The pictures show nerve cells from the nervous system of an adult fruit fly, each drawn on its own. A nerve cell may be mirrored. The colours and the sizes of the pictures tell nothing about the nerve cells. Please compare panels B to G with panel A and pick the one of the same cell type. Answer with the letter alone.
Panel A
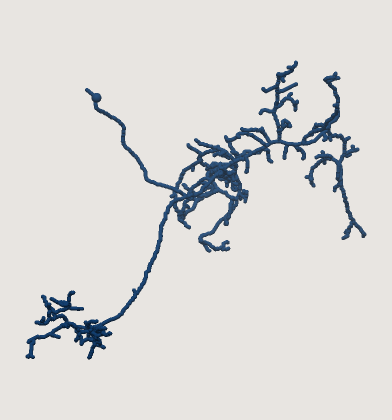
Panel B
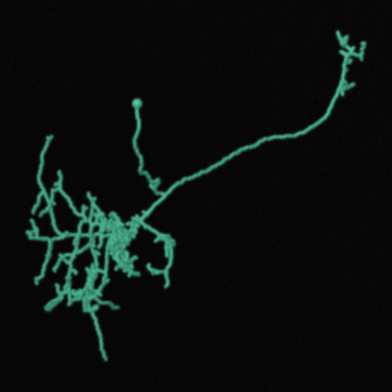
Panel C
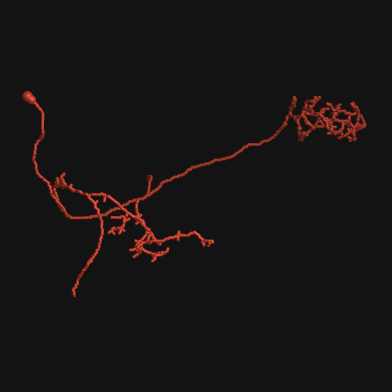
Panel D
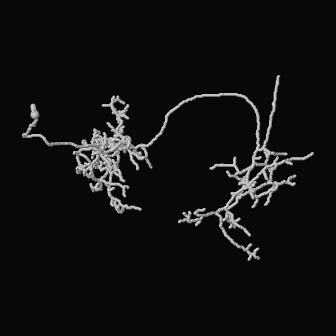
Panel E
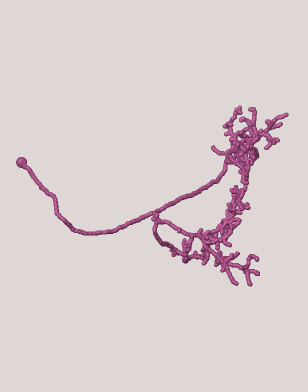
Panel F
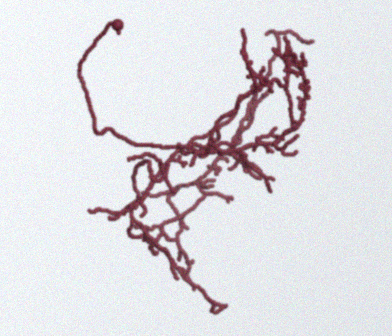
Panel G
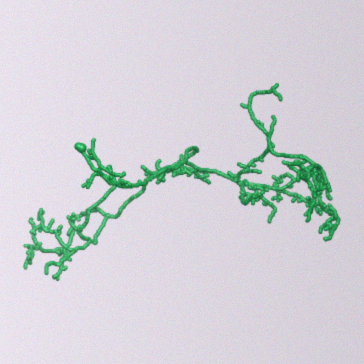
B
